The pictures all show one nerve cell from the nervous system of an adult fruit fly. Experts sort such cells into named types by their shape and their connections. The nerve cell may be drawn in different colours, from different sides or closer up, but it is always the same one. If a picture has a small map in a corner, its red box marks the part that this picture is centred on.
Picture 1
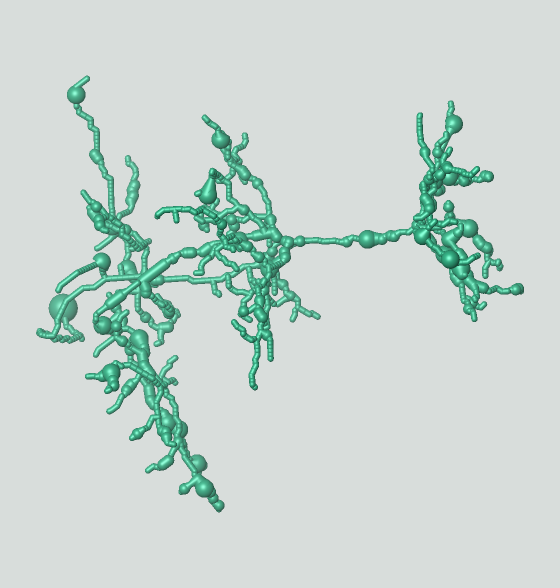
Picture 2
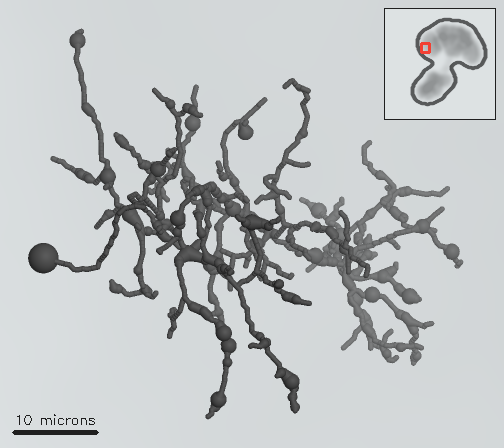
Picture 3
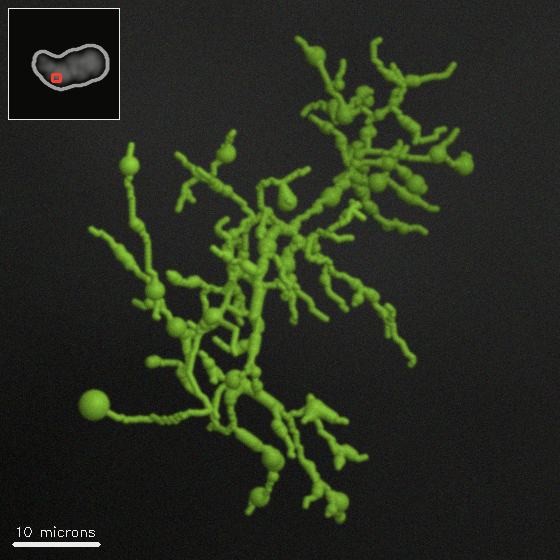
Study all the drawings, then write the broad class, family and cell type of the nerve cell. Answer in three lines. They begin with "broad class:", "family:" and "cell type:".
broad class: optic-lobe intrinsic neuron
family: Mi
cell type: Mi14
